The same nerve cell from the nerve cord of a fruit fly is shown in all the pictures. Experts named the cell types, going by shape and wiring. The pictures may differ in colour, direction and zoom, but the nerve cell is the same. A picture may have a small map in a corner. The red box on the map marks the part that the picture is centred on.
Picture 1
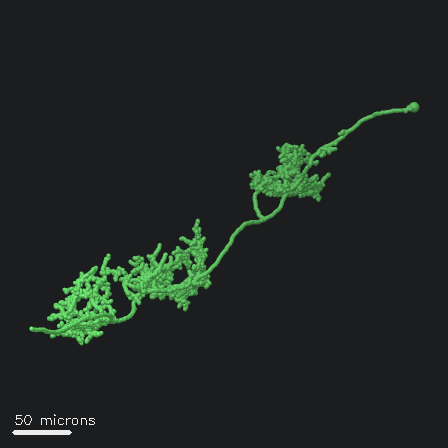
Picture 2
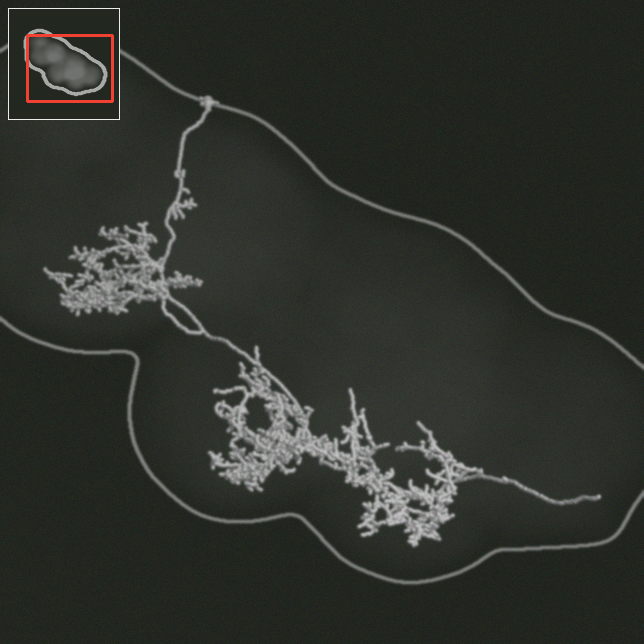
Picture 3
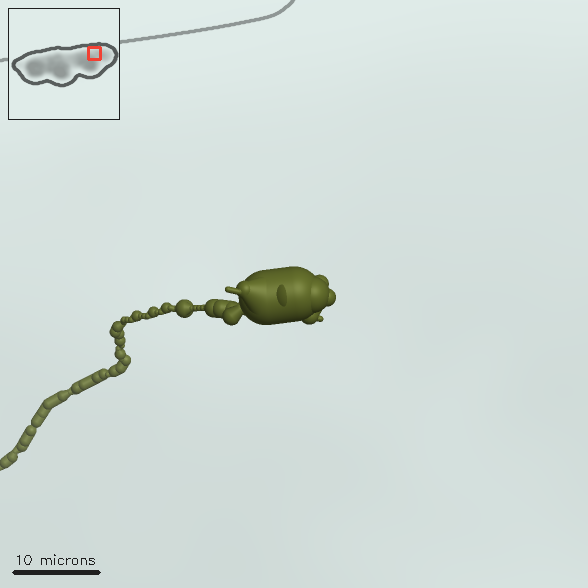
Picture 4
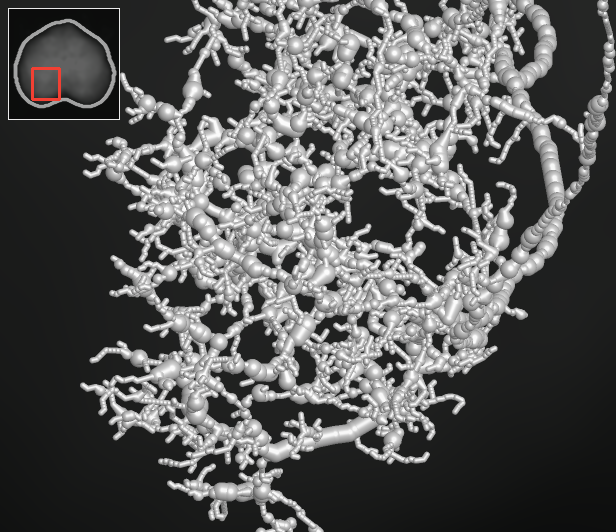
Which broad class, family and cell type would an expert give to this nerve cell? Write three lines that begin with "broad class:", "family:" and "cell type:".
broad class: ascending neuron
family: hemilineage 09B
cell type: AN09B060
